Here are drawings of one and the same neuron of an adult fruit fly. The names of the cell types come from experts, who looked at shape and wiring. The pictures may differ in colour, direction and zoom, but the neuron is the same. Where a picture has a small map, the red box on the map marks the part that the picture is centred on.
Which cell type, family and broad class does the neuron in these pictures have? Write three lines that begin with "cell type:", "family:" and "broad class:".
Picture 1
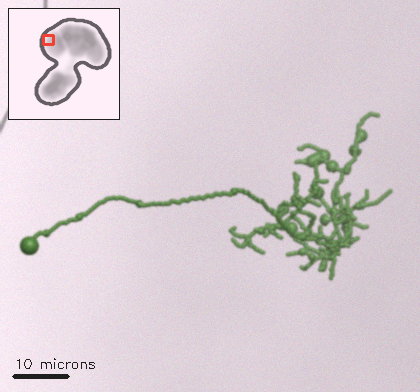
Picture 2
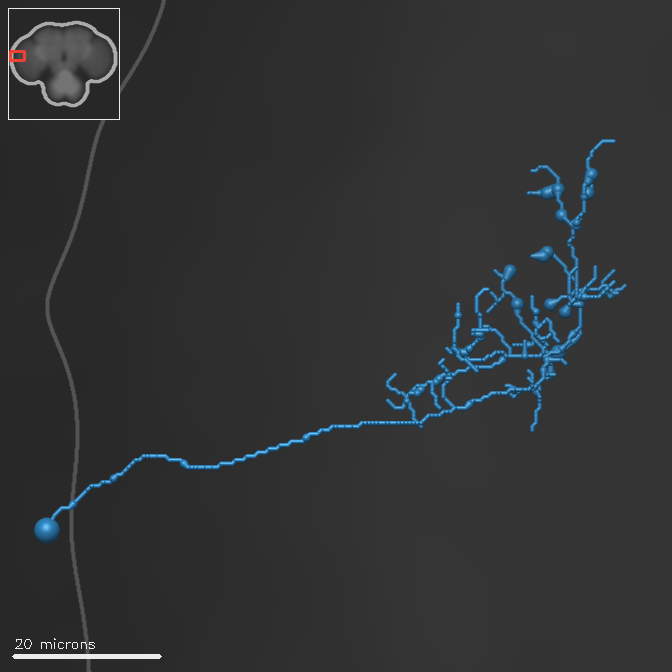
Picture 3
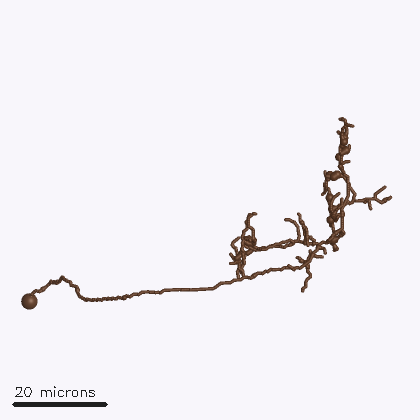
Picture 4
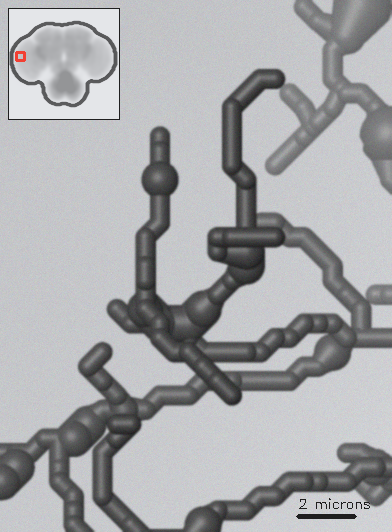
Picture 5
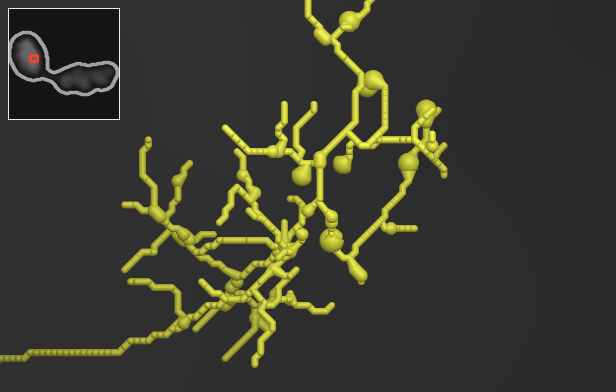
cell type: Mi17
family: Mi
broad class: optic-lobe intrinsic neuron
